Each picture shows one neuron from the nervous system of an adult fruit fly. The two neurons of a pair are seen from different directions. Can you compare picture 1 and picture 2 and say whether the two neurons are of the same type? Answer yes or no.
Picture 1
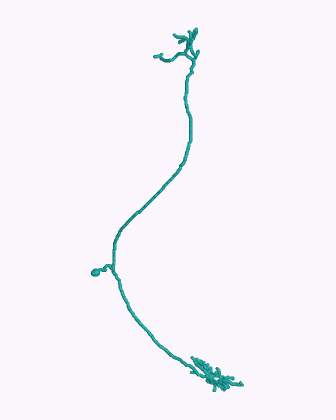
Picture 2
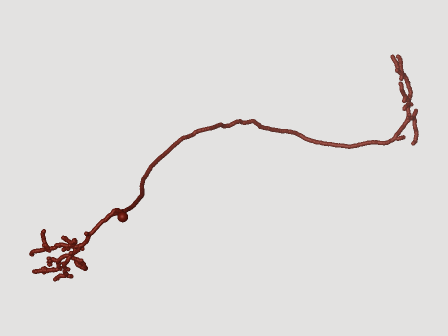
no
